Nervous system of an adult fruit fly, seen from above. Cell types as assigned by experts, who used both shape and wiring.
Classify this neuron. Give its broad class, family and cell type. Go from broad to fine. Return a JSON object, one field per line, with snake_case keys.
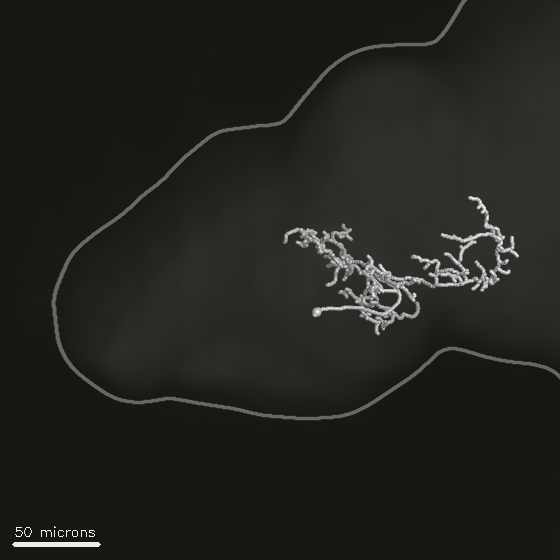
{
 "broad_class": "visual projection neuron",
 "family": "hemilineage VPNp&v1_posterior",
 "cell_type": "LoVP16"
}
